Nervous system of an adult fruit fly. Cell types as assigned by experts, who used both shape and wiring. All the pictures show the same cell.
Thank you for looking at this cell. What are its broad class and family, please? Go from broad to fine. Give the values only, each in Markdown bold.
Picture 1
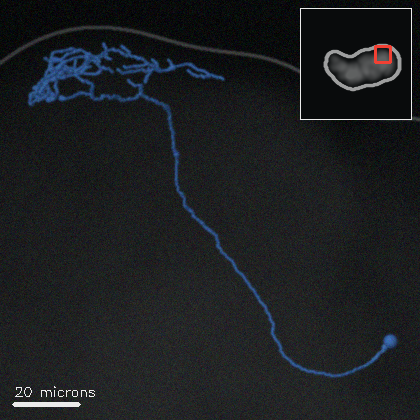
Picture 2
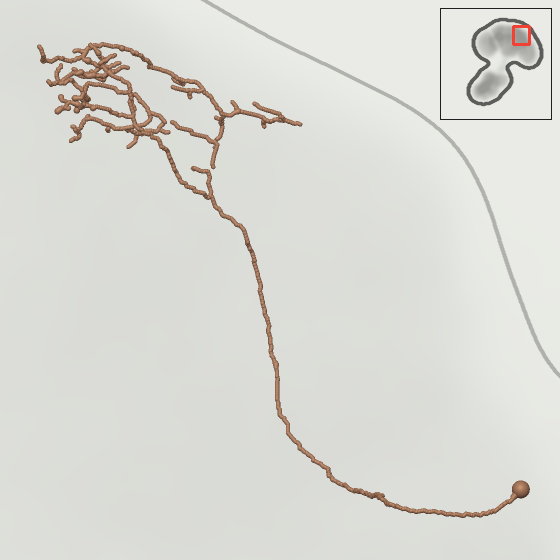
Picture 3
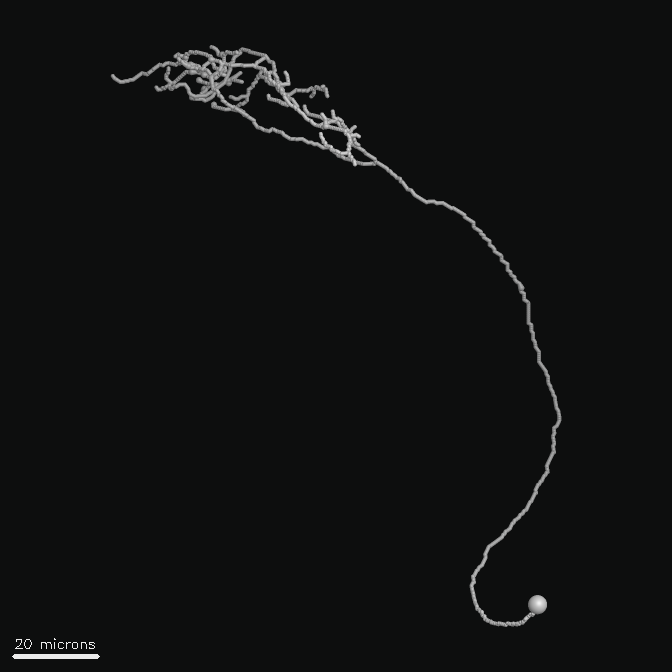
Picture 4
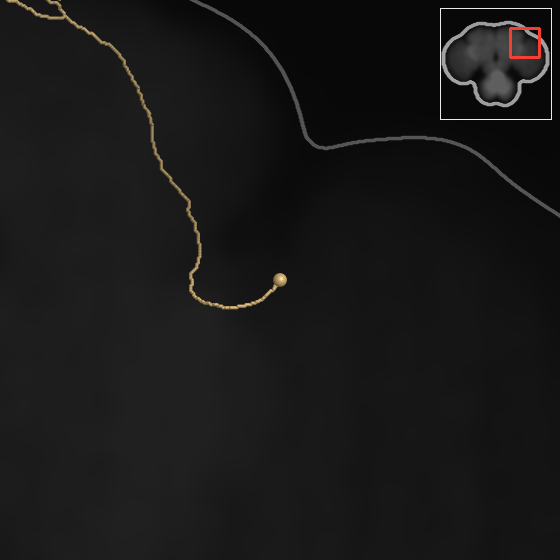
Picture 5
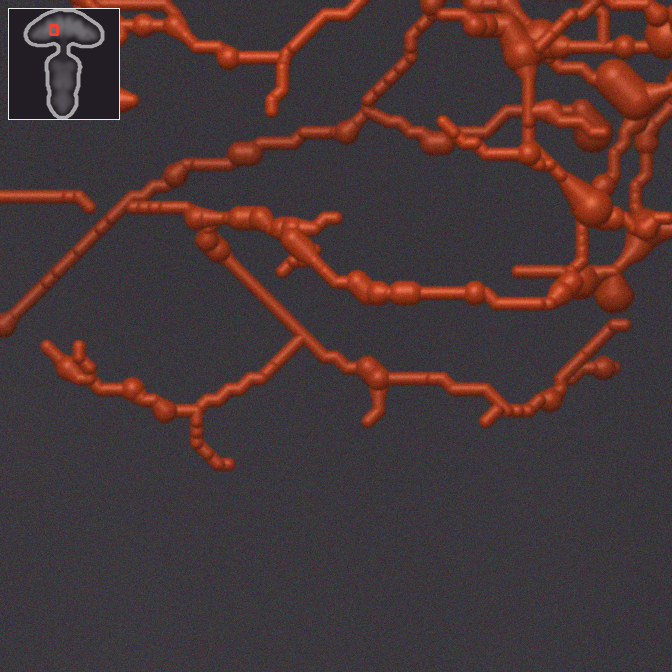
**central-brain intrinsic neuron**, **hemilineage SLPpl3**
